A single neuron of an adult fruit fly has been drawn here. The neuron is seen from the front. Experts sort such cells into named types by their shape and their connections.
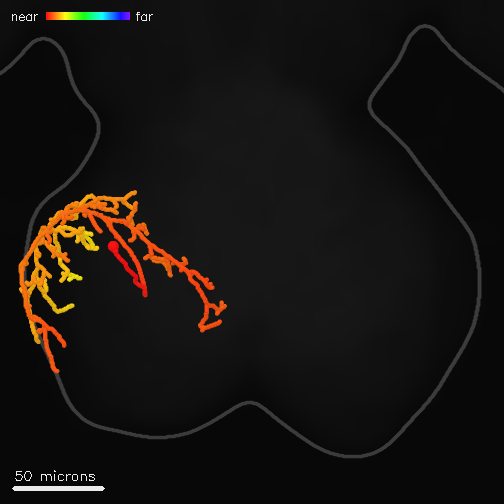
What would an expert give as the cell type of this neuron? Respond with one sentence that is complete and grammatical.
As a matter of cell type, the neuron is IN08A026.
